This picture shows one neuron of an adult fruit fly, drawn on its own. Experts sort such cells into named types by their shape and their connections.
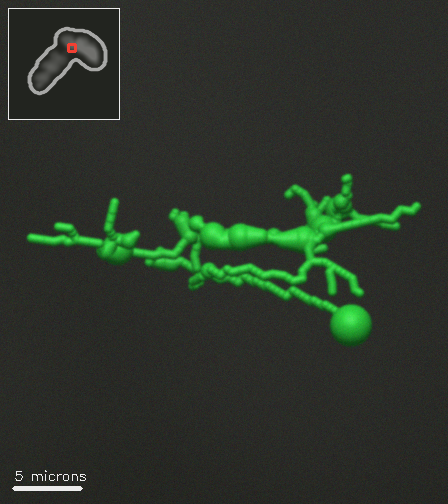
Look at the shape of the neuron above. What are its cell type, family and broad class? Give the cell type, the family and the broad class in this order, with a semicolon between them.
Mi15; Mi; optic-lobe intrinsic neuron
